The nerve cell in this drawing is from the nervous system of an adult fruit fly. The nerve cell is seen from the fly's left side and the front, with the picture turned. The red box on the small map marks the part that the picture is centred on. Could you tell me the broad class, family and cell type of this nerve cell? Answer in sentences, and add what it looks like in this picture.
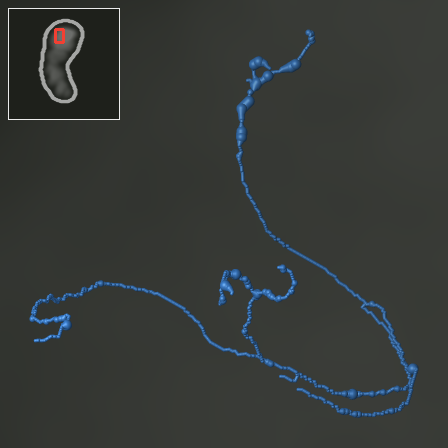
This is a sensory neuron entering the brain. Its family is called class olfactory. It is of cell type ORN_VM5d. The drawing shows no cell body. It has a dozen or fewer branch ends.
